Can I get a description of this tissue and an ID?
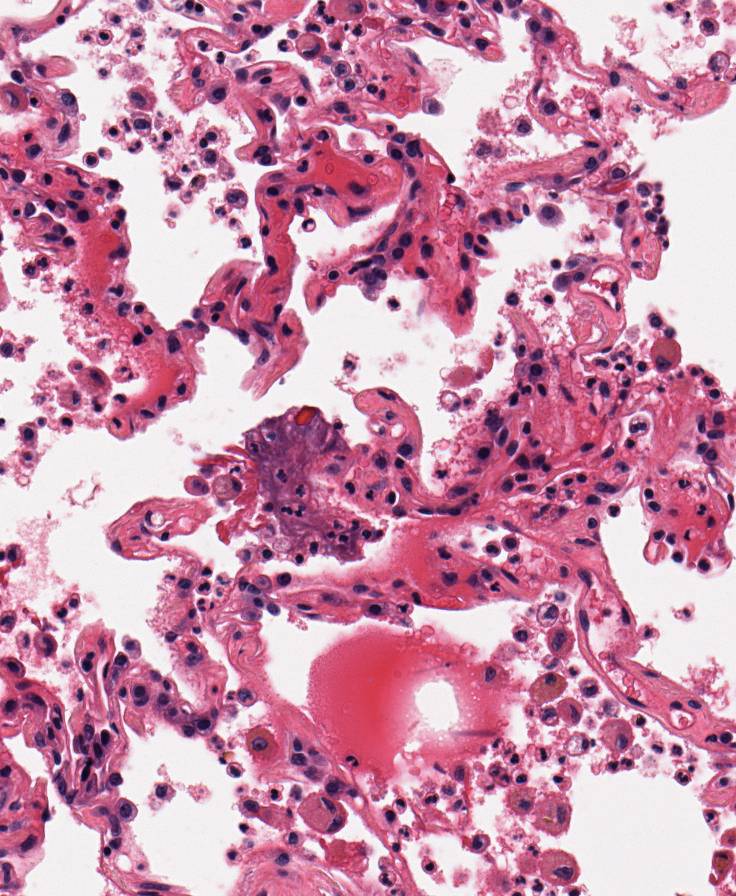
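Thin, branching pink walls run across the whole field, separating many open spaces. Within these walls the nuclei are dark and mostly oval to elongated. In the lower part of the field, some of the free rounded cells carry golden-brown pigment in their cytoplasm. Left of centre, a purple granular clump occupies a space, with a small orange-brown fragment at its top edge. The tissue is lung.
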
